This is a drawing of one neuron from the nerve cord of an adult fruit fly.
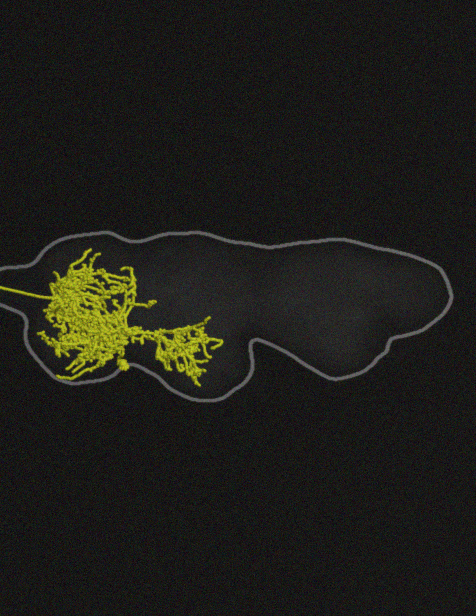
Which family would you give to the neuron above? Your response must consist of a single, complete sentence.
It is to family hemilineage 05B that the neuron is assigned.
